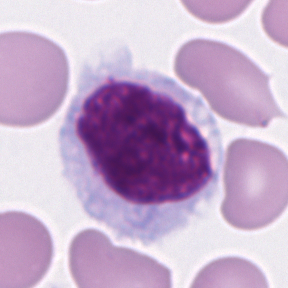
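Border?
Ragged and indistinct, not smooth.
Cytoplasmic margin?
Fringed by fine hair-like projections around much of the cell.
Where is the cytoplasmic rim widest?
Lower left side of the nucleus.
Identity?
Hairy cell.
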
